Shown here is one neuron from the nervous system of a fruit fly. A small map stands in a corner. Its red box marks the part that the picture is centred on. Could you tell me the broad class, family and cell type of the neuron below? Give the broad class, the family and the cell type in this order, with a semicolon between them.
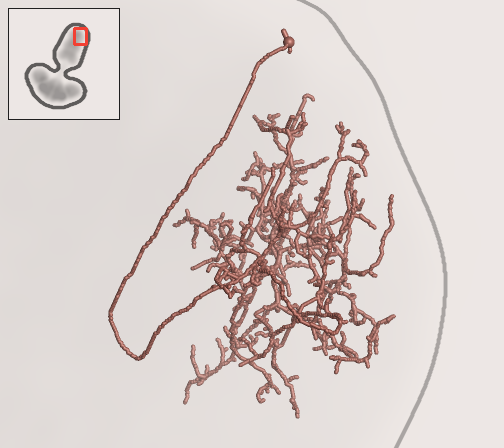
nerve-cord intrinsic neuron; hemilineage 03A; IN03A062_c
